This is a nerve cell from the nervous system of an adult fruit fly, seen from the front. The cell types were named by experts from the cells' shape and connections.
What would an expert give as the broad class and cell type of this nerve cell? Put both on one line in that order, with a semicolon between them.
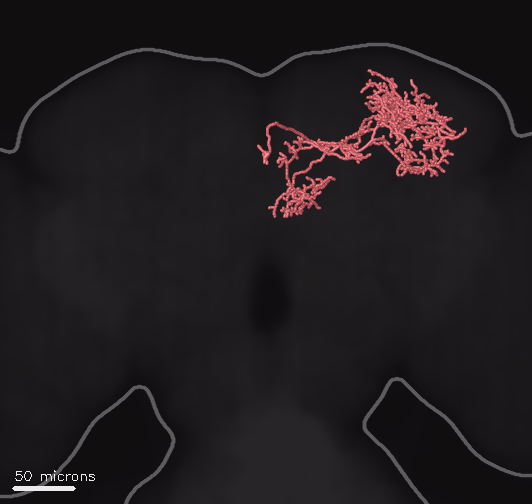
central-brain intrinsic neuron; SLP216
